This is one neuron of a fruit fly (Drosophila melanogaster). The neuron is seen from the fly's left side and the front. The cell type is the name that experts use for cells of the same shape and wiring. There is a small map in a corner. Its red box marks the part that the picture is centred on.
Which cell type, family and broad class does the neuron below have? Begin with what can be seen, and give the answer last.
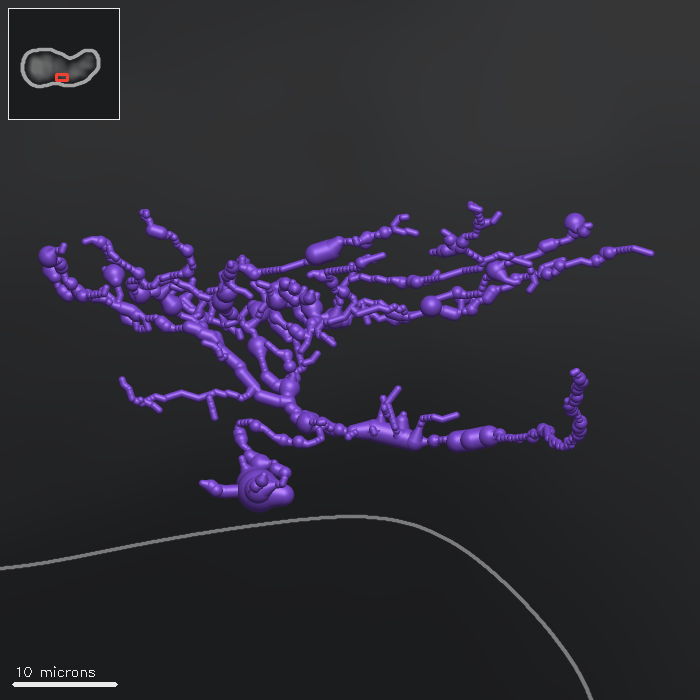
By the scale bar it is about 60 microns wide in this view. Dozens of branch ends can be seen. The cell type is Lawf1. Its family is Lawf. Its broad class is optic-lobe intrinsic neuron.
